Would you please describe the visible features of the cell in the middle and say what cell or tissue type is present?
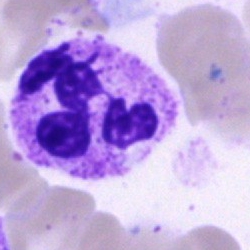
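First, the nucleus is divided into several distinct lobes. Second, its chromatin is dark purple and coarsely clumped. Third, the cytoplasm is plentiful and pale pinkish-lilac. Fourth, fine lilac granules are scattered throughout that cytoplasm. The cell in question is a segmented neutrophil.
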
